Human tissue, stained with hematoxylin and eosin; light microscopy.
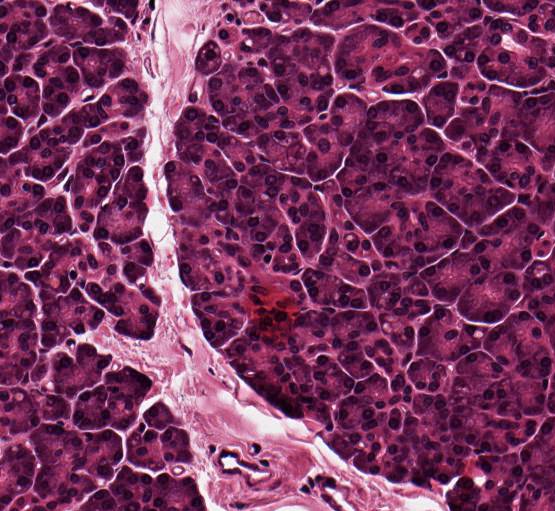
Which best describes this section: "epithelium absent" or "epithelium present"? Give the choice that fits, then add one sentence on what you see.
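Epithelium present. The tissue on both sides of the band is made of closely packed small rounded acini.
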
